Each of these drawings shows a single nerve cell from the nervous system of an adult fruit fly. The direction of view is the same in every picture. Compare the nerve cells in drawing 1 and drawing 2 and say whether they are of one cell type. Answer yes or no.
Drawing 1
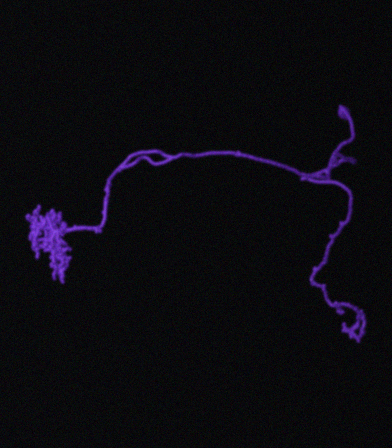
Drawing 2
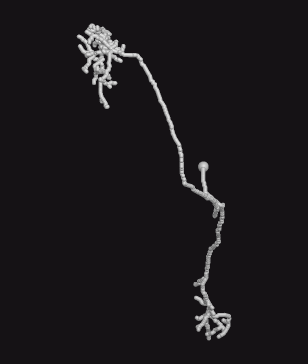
yes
